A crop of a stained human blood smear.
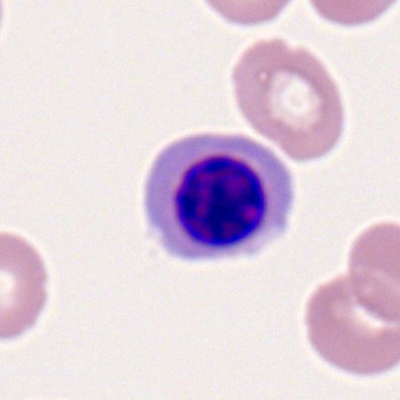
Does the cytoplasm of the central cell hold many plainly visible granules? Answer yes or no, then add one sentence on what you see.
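No. The cytoplasm shows no granules.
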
